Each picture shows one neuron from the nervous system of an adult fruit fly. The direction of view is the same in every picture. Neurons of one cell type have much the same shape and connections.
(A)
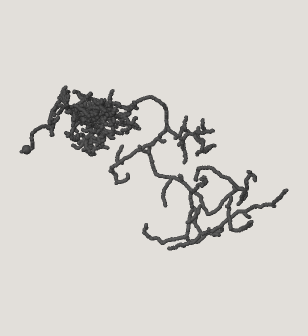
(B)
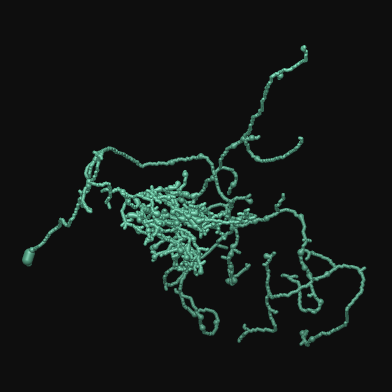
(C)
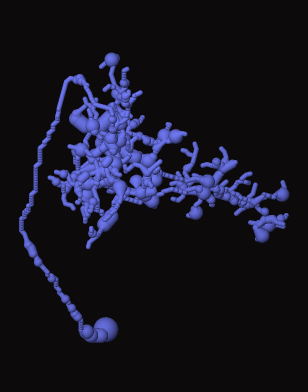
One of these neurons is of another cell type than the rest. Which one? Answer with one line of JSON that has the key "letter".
{"letter": "C"}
